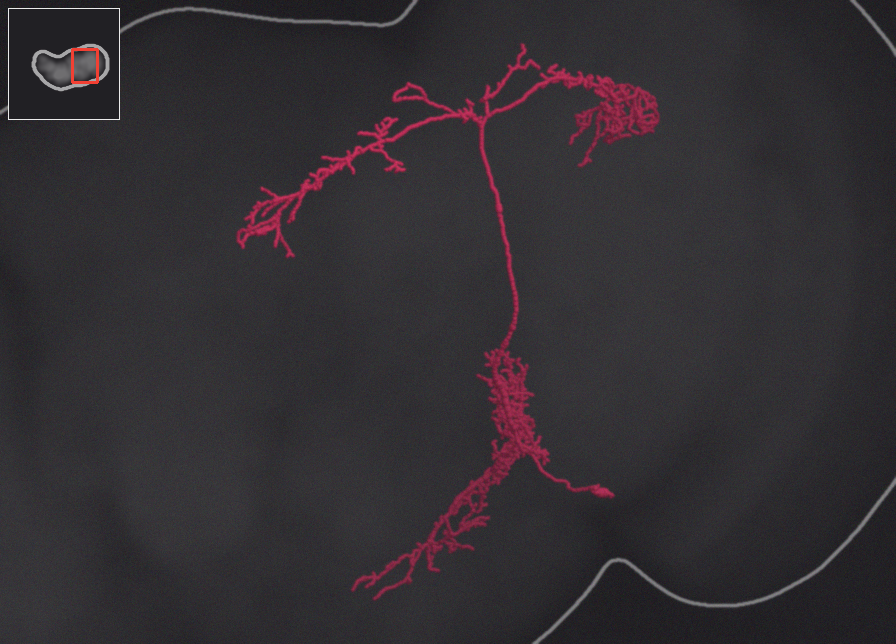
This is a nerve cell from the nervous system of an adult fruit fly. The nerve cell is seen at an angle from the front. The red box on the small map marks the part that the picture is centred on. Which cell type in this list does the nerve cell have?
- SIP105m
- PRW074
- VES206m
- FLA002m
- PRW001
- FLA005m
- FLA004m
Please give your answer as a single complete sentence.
The cell type SIP105m is the type of this nerve cell.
